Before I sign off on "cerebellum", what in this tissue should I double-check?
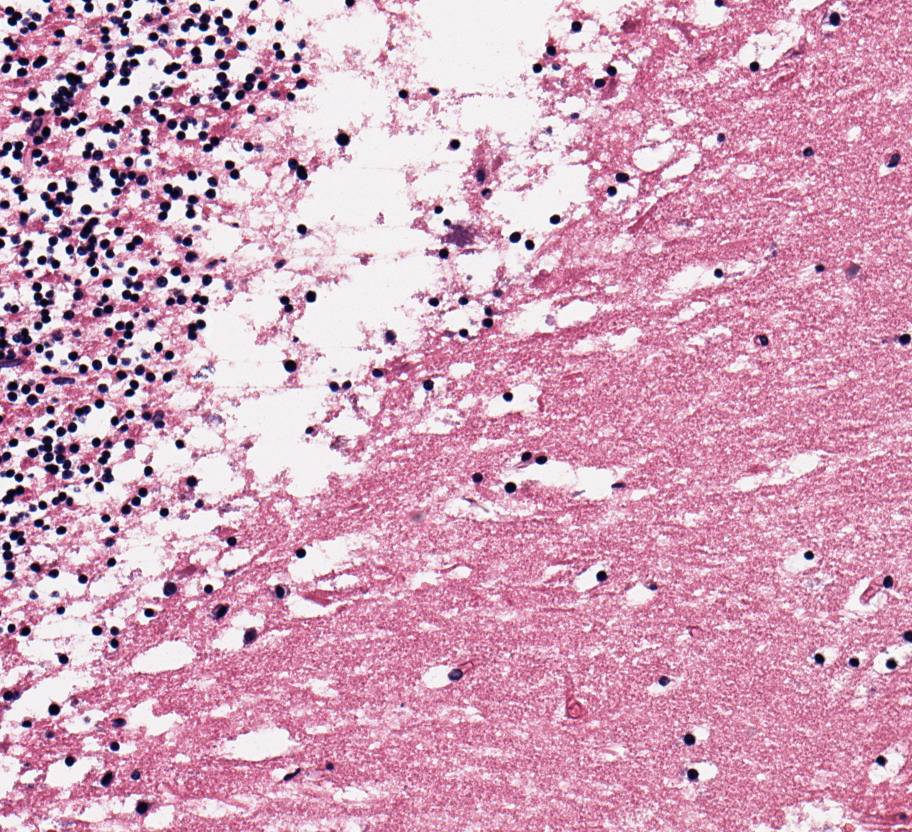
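Look first at the upper left: a dense zone crowded with small, round, dark nuclei that show very little cytoplasm.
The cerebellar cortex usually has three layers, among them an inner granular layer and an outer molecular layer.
That crowded zone goes with the granular layer of this cerebellum. The right and lower parts are sparsely nucleated, finely fibrillar pink tissue whose fibres and clefts run obliquely, roughly parallel to the boundary. Its few single small dark nuclei, many in small clear spaces, go with the molecular layer.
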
